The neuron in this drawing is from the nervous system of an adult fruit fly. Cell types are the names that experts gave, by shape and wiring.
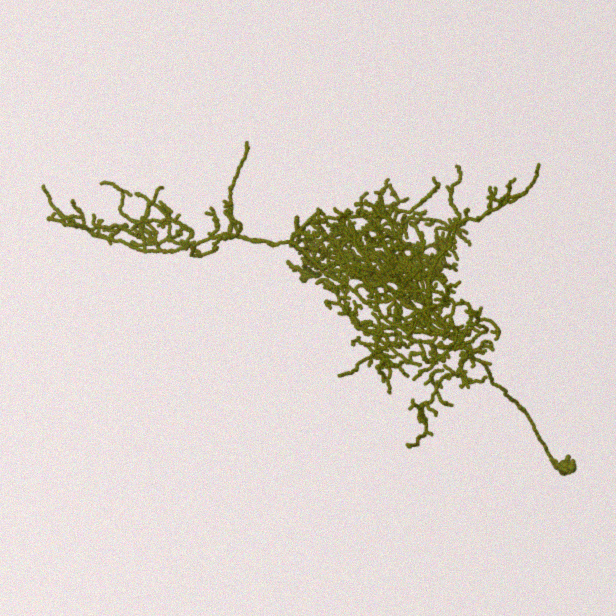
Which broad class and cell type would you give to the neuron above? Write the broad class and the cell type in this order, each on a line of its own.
central-brain intrinsic neuron
LAL045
